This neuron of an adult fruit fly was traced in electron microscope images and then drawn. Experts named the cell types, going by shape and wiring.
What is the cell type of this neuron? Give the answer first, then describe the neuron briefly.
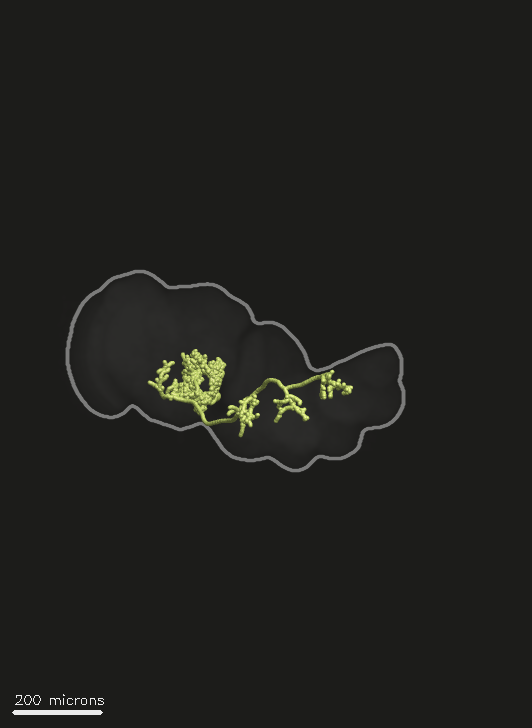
The cell type is DNg75. It is a descending neuron. By the scale bar it is about 450 microns wide in this view. As drawn here it is wider than it is tall.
